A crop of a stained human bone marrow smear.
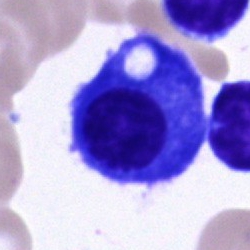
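Plasma cell, with plentiful cytoplasm stained deep blue. Its chromatin is dark purple-blue and appears fairly even throughout the nucleus. Above the nucleus, a single round, clear vacuole sits in the cytoplasm. Small blunt blebs project from the left and lower edges of the cell.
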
